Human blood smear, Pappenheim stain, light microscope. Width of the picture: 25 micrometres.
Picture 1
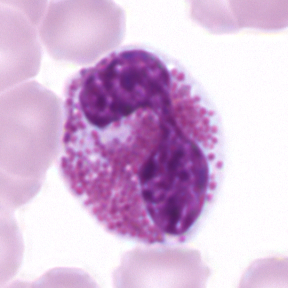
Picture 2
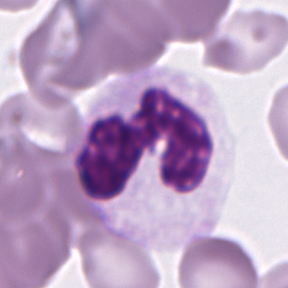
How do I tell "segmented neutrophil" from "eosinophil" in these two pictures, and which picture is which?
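You'll find the eosinophil in picture 1 and the segmented neutrophil in picture 2. Both cells have a roughly round, smooth outline, and in both the chromatin is dark purple and coarsely clumped, with no nucleoli visible.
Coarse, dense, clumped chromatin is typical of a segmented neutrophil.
Since the cell in picture 1 shows the same, the chromatin does not tell these two apart. Each nucleus also has two lobes: in picture 1 one lobe sits at the upper left and the other at the lower right, joined by a narrow band, while in picture 2 the gap between the lobes opens downward.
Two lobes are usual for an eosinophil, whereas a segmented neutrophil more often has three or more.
The two lobes agree with picture 1, but picture 2 has two as well, so lobe count alone does not separate these cells. Turn then to the cytoplasm of picture 2, which is abundant and pale pinkish-lilac and holds fine, faint granules.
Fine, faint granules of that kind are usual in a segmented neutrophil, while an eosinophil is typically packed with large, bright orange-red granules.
In picture 1 the granules are of fairly even size throughout the cell.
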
